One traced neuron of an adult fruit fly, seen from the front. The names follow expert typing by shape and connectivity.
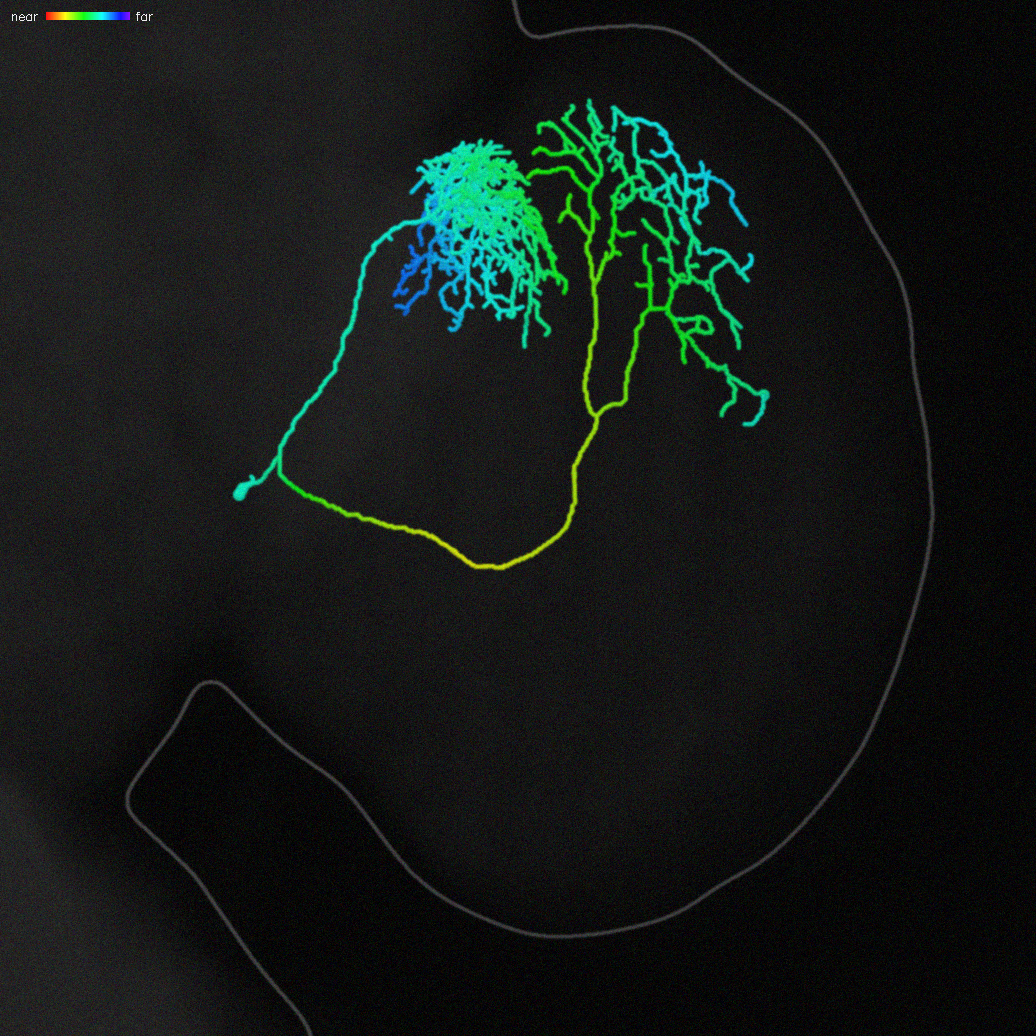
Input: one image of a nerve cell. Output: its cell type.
MeLo10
